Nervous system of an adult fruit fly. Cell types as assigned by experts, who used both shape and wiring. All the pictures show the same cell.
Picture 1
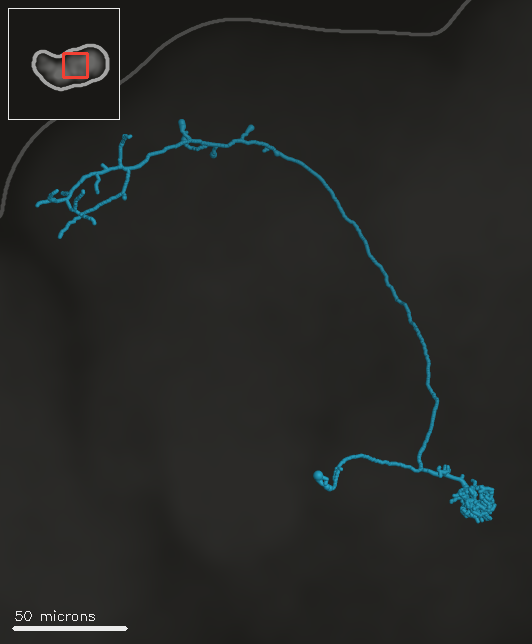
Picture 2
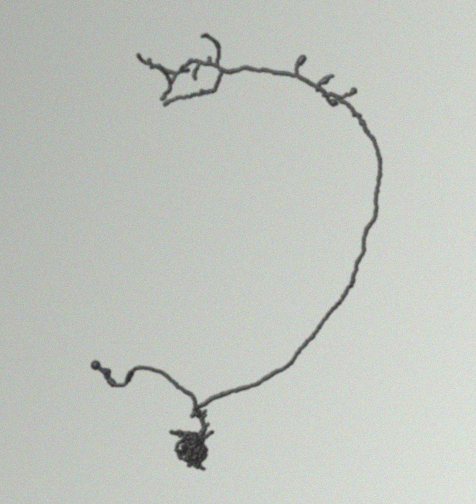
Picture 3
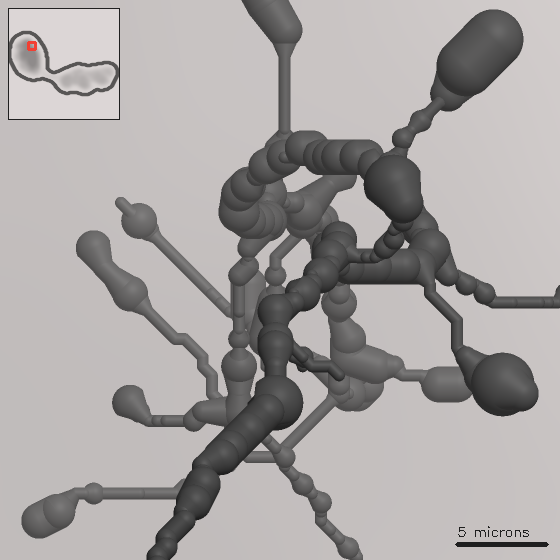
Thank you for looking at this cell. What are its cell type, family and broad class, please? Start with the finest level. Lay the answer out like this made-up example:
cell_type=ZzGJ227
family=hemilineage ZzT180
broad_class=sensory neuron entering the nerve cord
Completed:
cell_type=VA7m_lPN
family=hemilineage ALl1_ventral
broad_class=central-brain intrinsic neuron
